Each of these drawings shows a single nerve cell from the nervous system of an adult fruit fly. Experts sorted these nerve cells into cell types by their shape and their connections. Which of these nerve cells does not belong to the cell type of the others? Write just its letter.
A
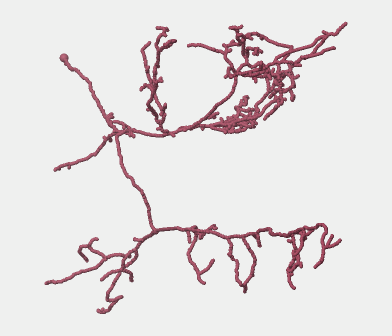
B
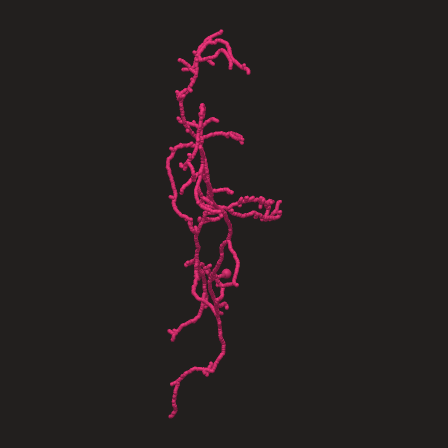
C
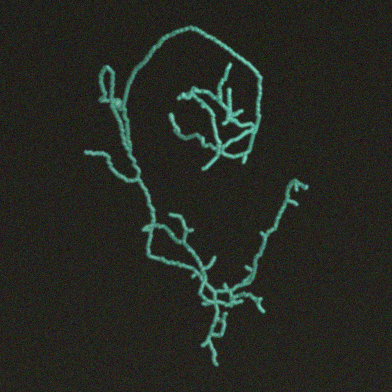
C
